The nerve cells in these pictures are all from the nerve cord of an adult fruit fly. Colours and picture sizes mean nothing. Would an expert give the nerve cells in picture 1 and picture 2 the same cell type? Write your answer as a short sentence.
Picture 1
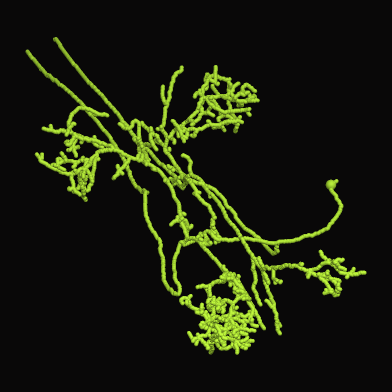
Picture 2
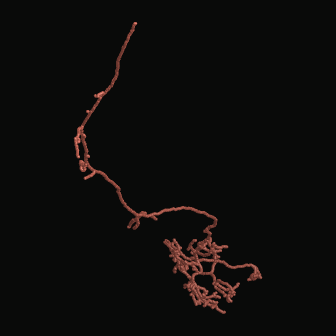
They are of different cell types.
